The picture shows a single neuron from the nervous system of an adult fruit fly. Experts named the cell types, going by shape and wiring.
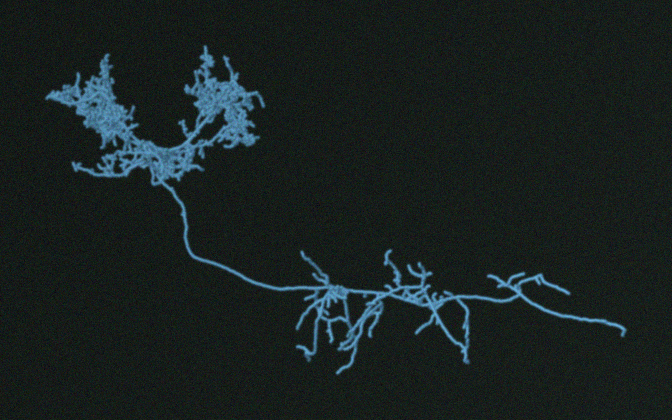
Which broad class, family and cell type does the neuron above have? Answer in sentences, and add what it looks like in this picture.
Its broad class is descending neuron. The family is DNb. The cell type is DNb05. The picture shows dozens of branch ends. As drawn here it is wider than it is tall.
